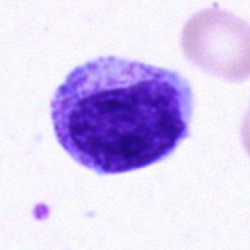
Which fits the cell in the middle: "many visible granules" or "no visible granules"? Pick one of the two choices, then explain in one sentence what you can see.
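Many visible granules. Purple granules crowd the cytoplasm above the nucleus.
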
